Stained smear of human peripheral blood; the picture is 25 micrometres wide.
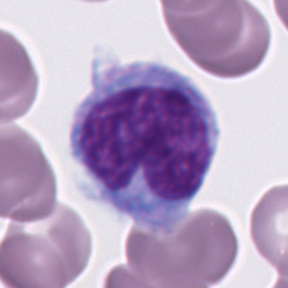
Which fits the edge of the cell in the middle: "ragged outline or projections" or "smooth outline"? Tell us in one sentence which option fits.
The cell is bounded by a rough outline.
